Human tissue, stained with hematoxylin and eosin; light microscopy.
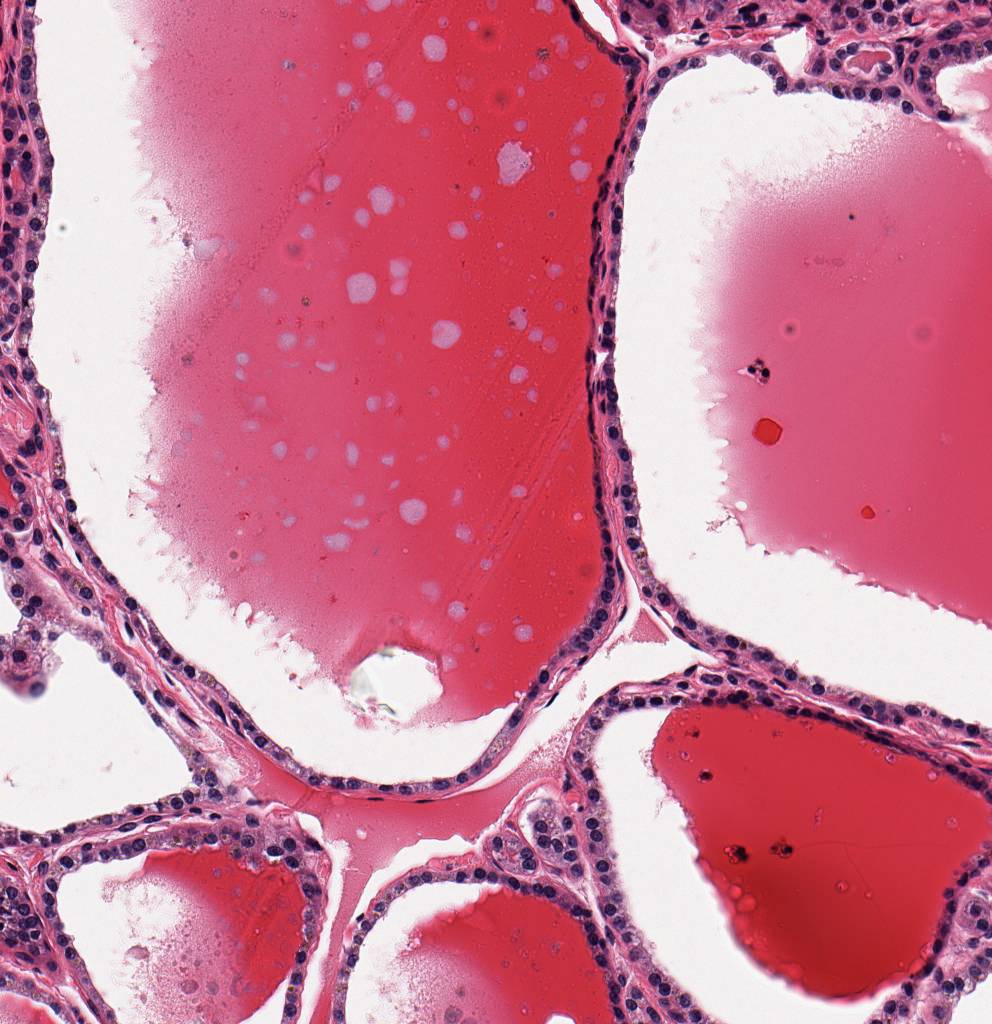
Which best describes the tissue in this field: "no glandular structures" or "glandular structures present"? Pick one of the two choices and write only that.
Glandular structures present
